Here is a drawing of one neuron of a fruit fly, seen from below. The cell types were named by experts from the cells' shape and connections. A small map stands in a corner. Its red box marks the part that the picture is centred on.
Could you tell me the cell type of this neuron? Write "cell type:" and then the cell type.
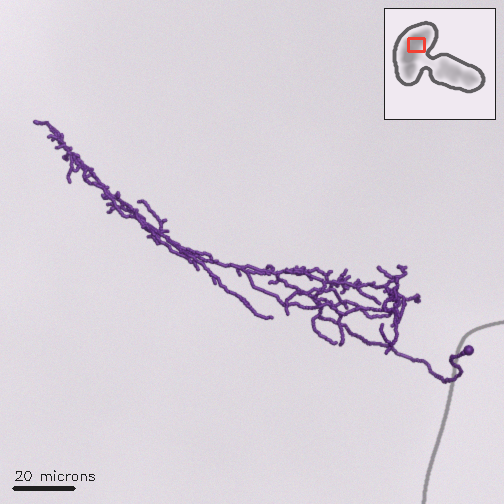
cell type: CB2037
